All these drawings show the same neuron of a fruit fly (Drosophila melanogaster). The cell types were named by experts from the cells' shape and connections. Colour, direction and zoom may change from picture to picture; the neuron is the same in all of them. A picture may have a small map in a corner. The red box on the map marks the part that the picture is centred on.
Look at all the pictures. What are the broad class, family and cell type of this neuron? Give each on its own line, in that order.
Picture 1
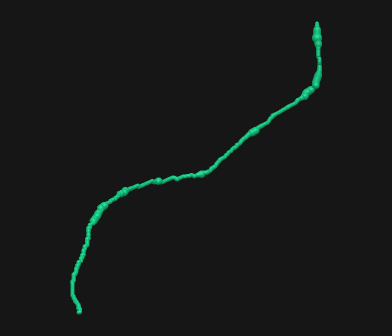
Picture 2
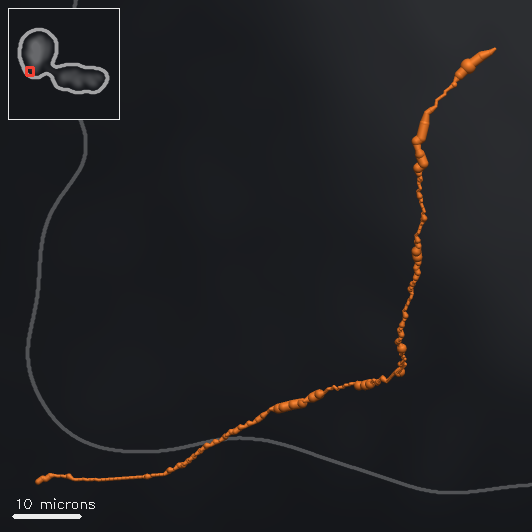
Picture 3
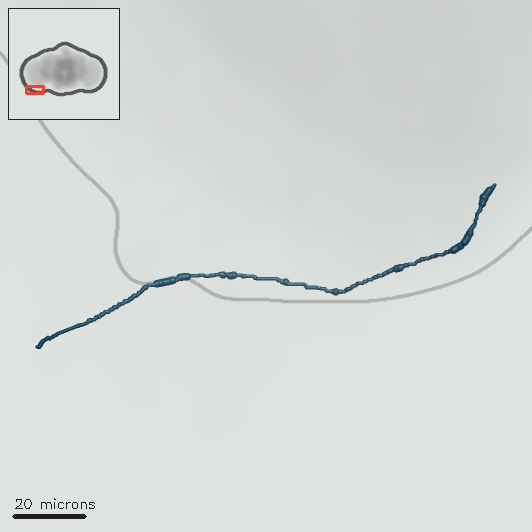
photoreceptor or other optic-lobe sensory neuron
class visual
R8p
